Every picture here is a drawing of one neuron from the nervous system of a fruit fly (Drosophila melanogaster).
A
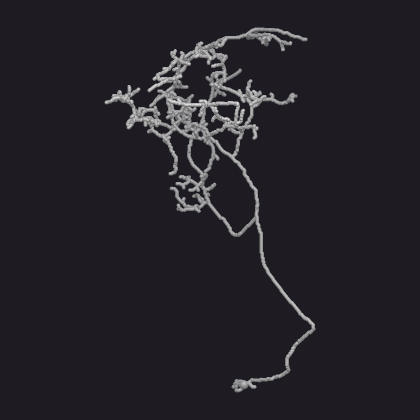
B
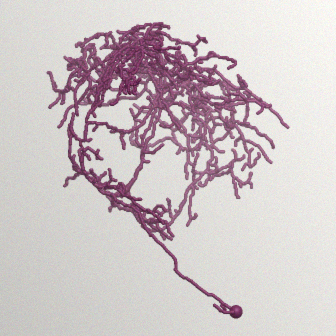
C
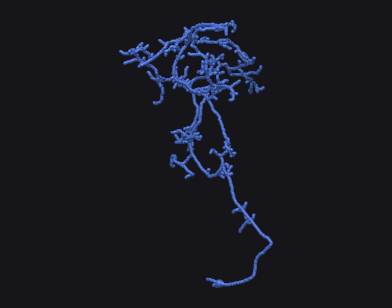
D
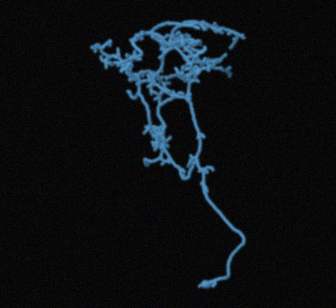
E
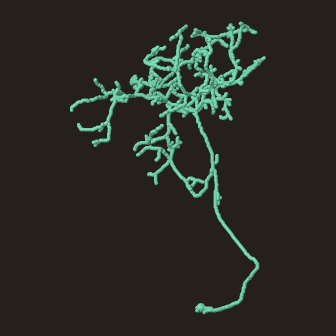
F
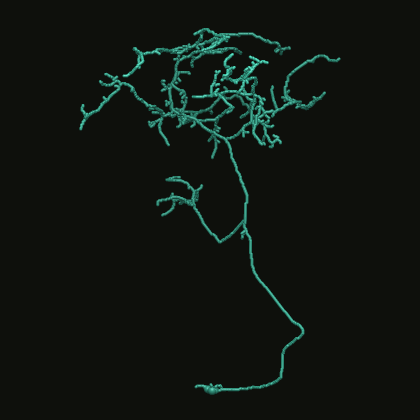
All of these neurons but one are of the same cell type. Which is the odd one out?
Picture B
